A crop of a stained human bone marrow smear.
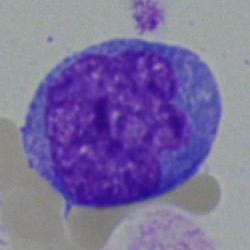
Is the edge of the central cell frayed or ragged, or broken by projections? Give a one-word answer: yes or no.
No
